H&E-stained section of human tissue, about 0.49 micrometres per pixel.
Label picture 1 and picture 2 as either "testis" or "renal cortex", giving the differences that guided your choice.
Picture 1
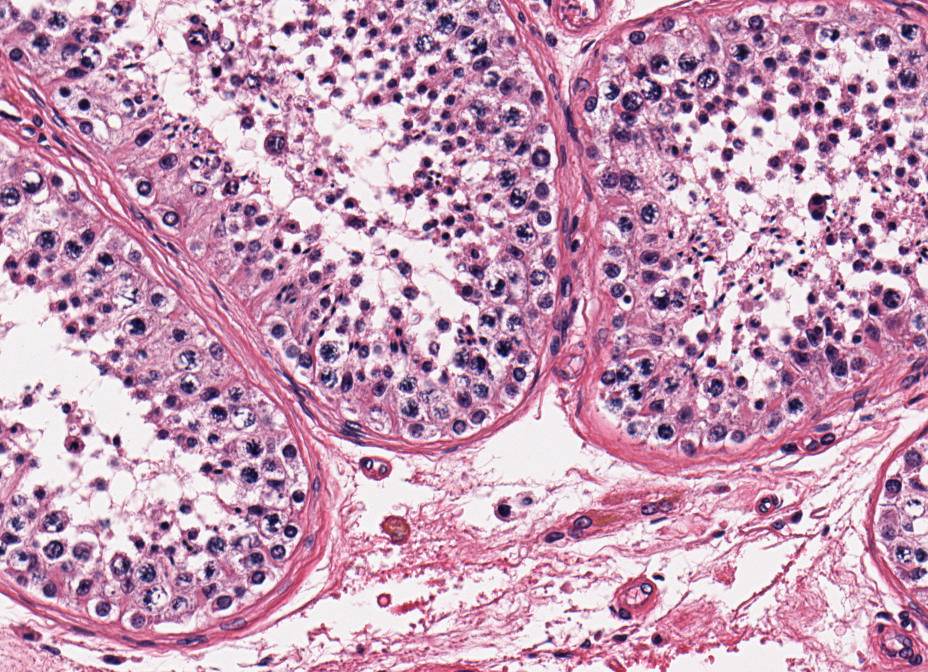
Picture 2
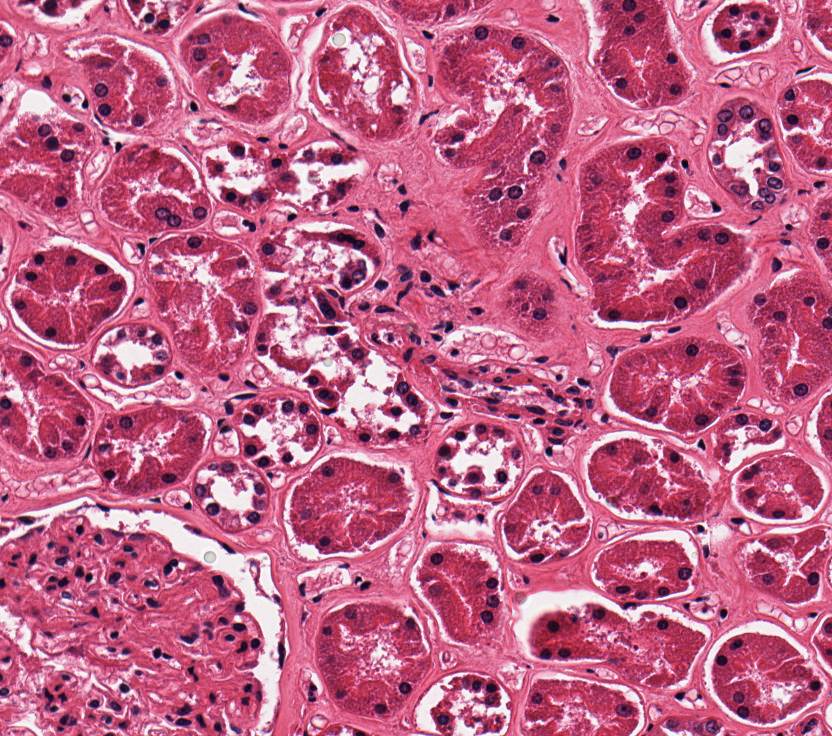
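Testis in picture 1, renal cortex in picture 2. The testis field holds three large rounded tubular units plus part of a fourth at lower right, each mostly filled by many-layered epithelium. Middle layers show large round nuclei with coarse, clumped dark chromatin; small dense dark nuclei lie toward the centres. The renal cortex is crowded with tubule cross-sections packed closely, their narrow, irregular lumens edged by a fluffy, ragged pink border. A glomerulus sits in the lower left corner, its cellular tuft parted from the capsule by a clear space.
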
